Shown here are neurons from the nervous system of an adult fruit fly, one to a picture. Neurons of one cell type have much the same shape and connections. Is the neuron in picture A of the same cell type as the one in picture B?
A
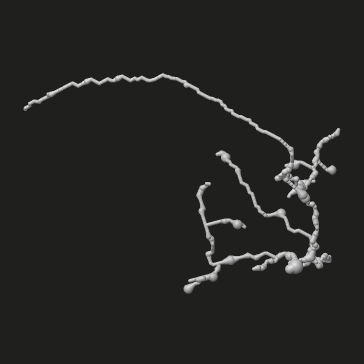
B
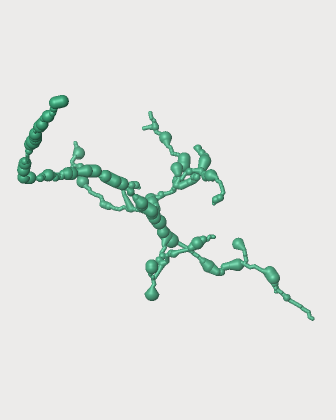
no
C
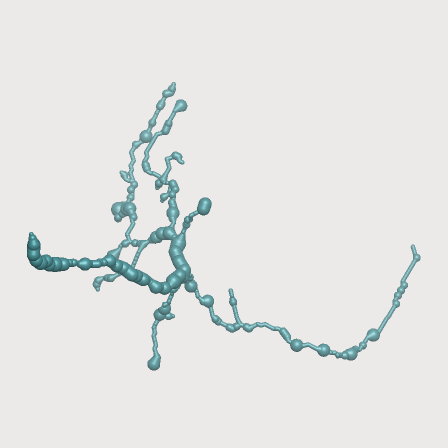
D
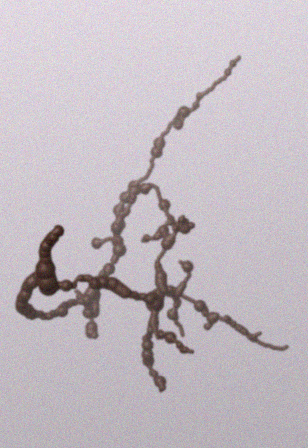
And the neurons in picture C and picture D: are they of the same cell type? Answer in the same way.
yes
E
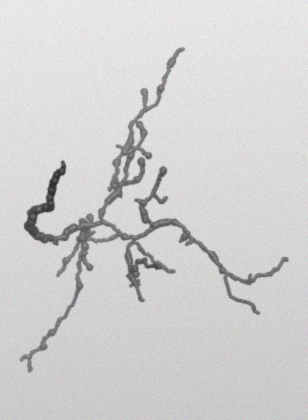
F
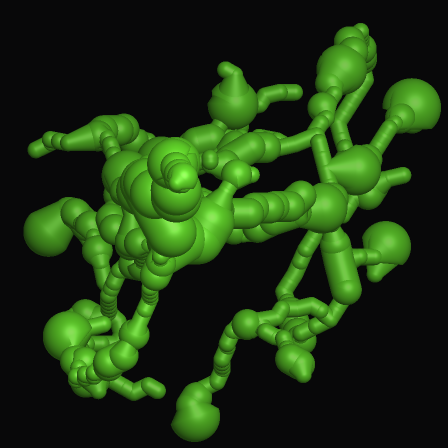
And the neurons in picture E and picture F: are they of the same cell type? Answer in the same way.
no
